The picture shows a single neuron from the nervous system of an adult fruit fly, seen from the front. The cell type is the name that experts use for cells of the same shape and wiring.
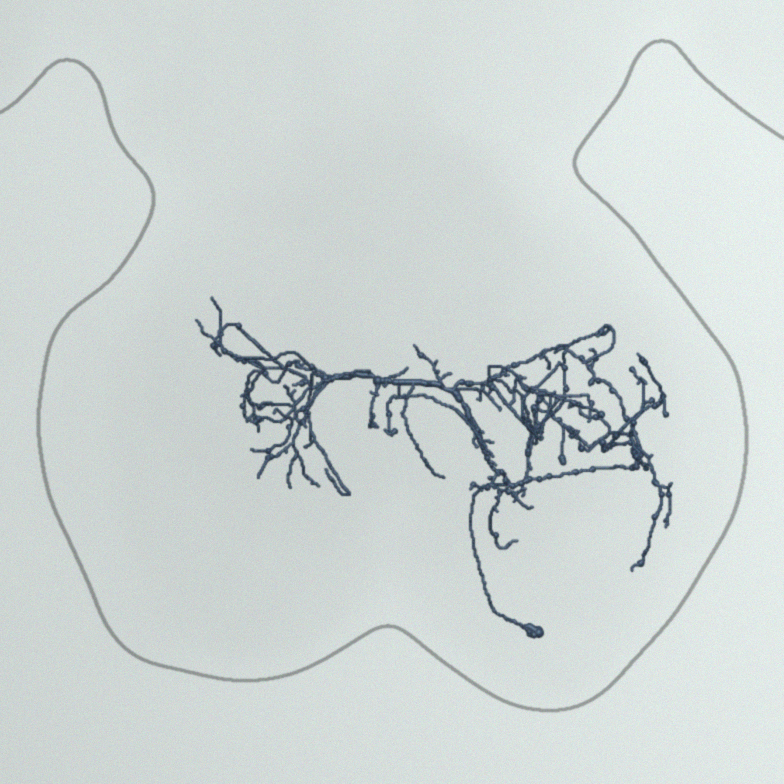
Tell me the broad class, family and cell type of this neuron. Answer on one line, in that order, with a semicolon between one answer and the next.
nerve-cord intrinsic neuron; hemilineage 04B; IN04B018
